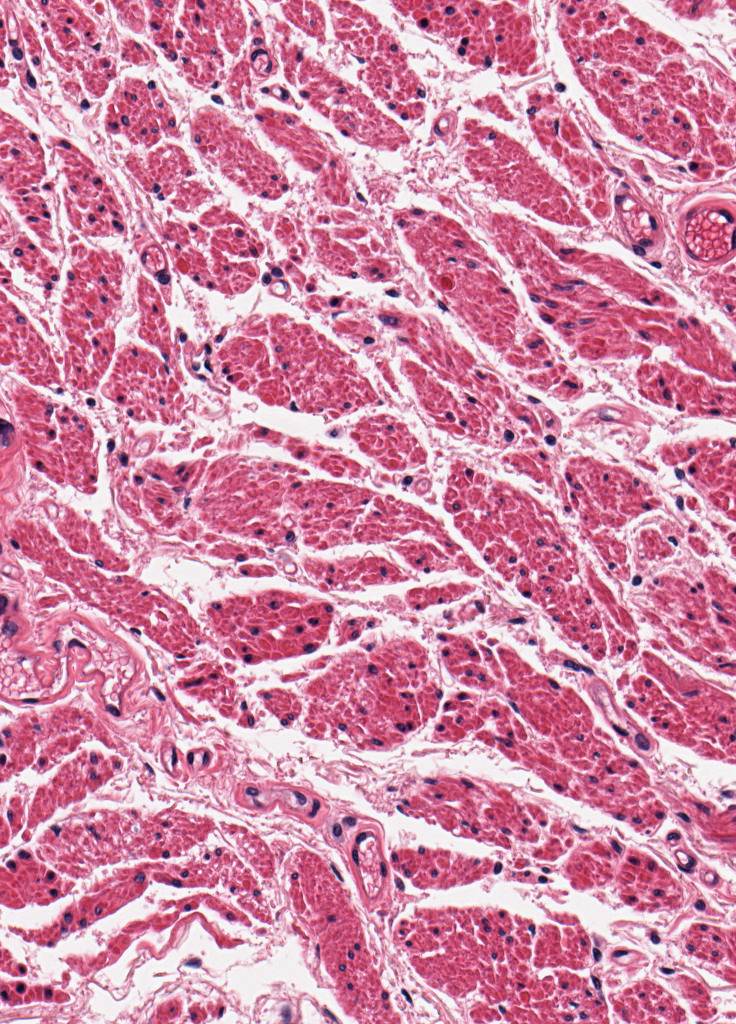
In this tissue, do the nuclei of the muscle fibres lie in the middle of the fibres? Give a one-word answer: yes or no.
Yes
